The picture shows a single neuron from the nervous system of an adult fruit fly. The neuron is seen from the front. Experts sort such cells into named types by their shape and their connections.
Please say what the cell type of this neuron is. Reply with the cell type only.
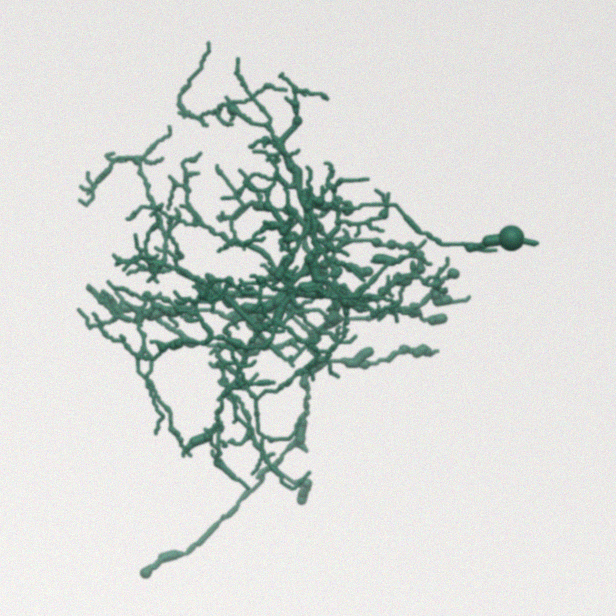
GNG165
